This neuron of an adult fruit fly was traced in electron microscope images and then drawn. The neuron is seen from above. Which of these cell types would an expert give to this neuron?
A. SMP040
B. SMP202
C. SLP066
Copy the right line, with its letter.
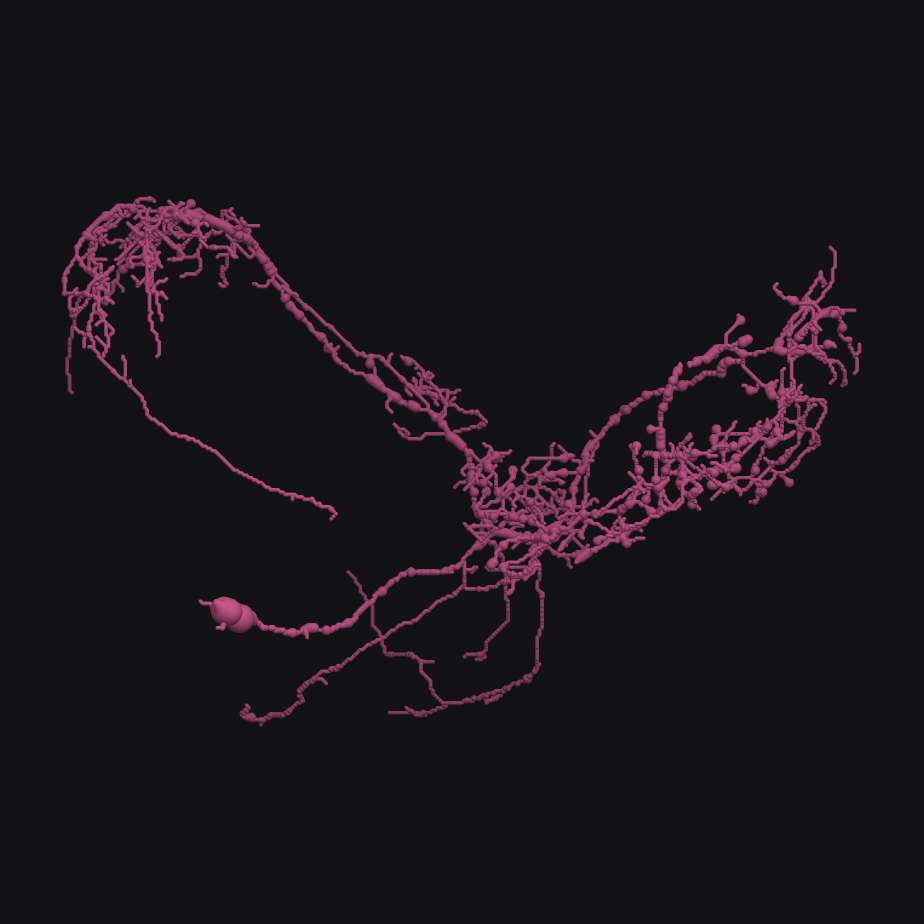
B. SMP202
